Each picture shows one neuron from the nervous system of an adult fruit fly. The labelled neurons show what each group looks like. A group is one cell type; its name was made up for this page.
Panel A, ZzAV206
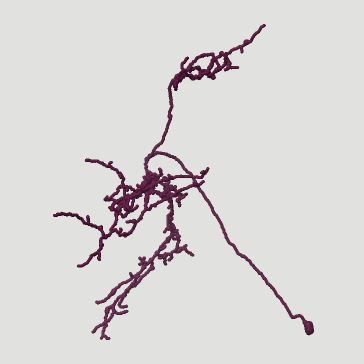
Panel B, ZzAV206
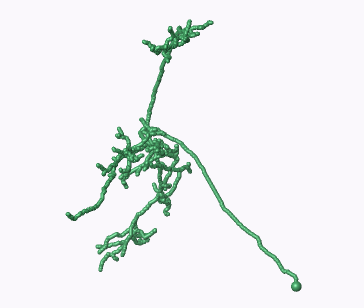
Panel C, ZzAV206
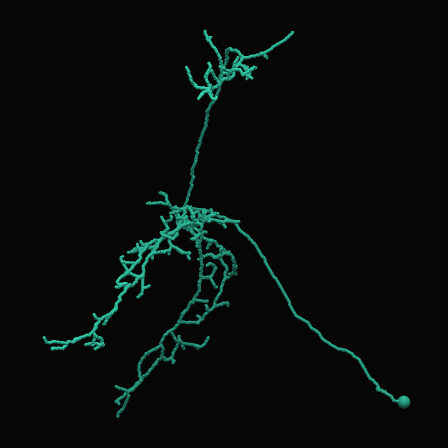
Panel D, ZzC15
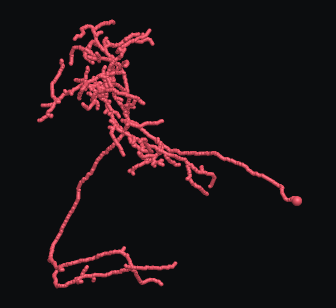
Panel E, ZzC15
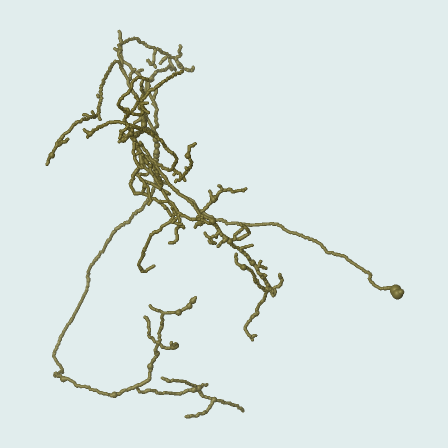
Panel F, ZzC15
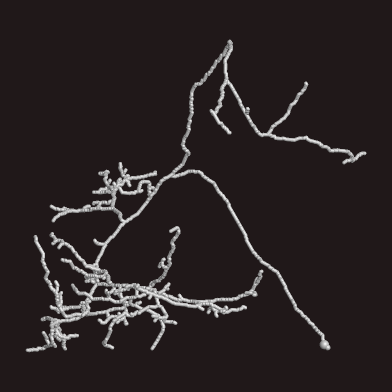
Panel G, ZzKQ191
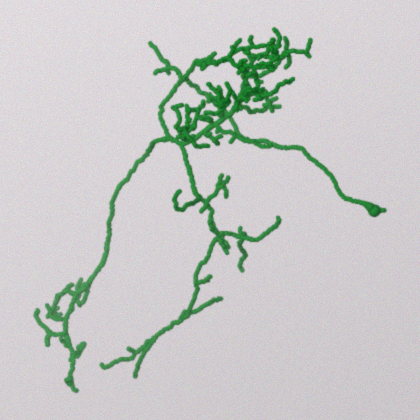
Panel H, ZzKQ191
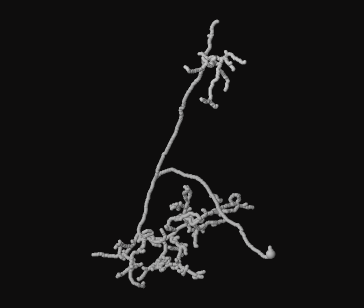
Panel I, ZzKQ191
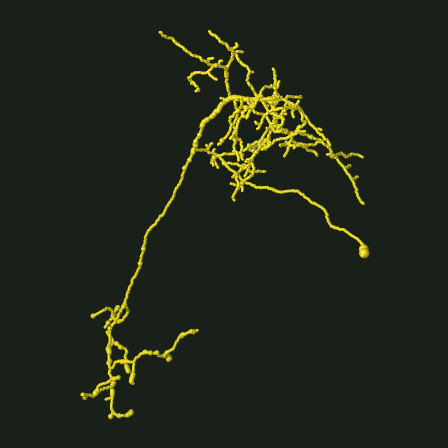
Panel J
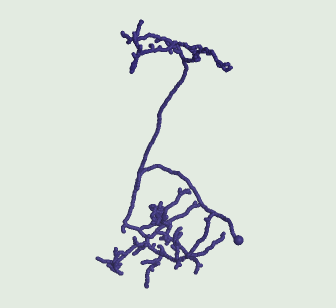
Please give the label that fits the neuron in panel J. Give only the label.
ZzKQ191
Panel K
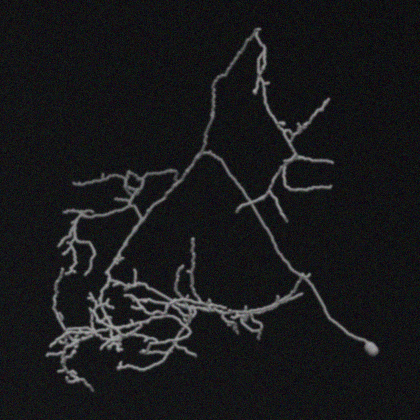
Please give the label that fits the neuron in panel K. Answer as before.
ZzC15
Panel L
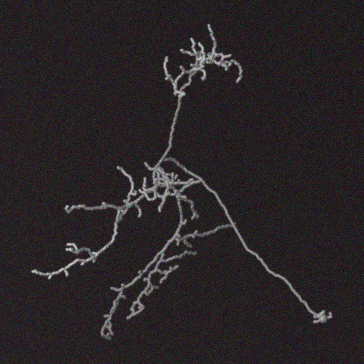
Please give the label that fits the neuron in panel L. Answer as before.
ZzAV206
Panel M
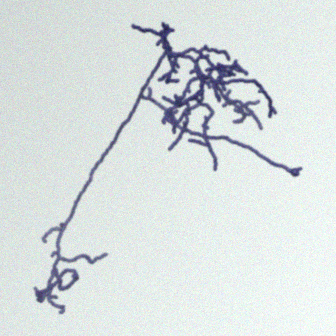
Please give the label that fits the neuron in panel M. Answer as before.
ZzKQ191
